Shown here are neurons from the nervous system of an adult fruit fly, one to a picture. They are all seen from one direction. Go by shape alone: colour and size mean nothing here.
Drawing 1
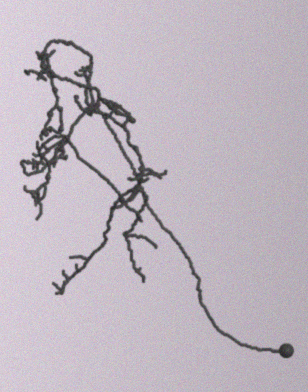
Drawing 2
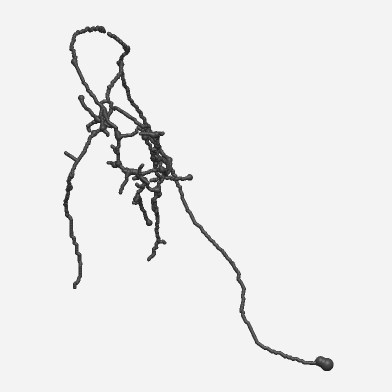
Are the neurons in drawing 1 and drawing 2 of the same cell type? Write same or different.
same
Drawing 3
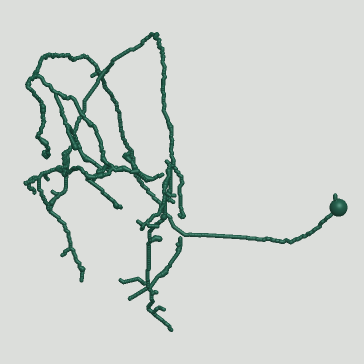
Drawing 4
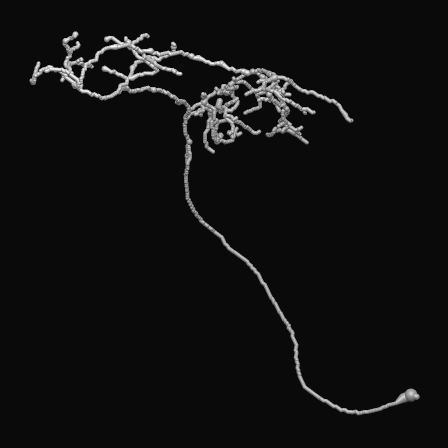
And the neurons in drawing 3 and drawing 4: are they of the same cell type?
different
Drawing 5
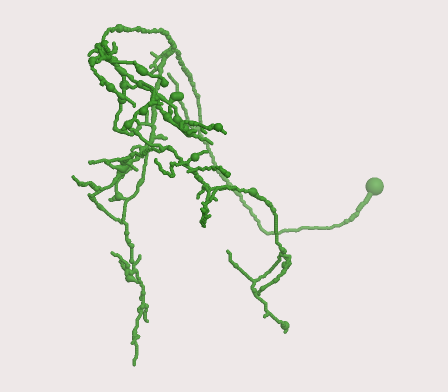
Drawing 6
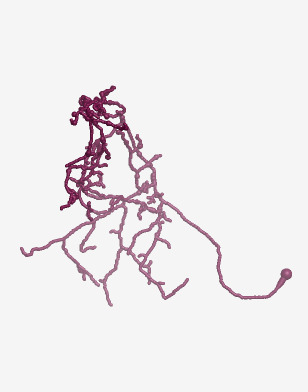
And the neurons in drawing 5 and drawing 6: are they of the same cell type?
different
